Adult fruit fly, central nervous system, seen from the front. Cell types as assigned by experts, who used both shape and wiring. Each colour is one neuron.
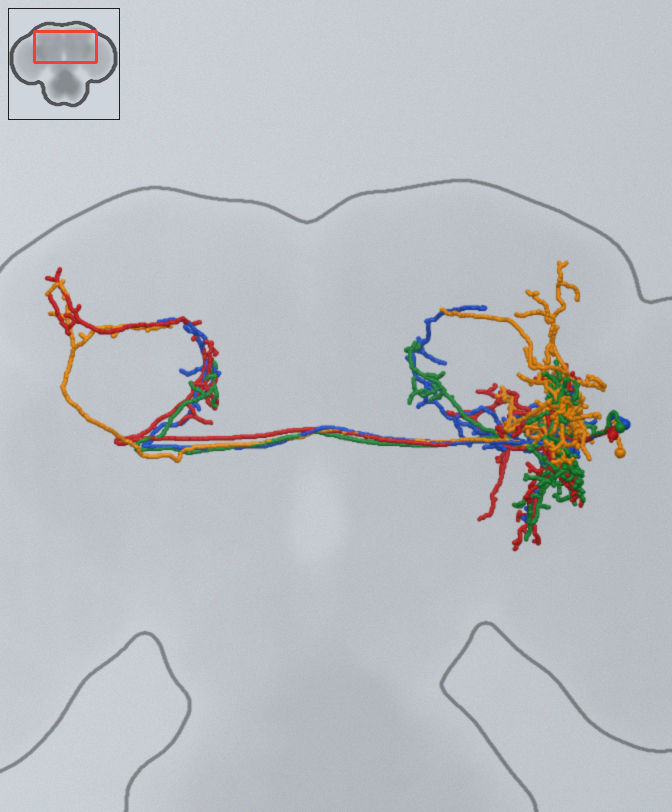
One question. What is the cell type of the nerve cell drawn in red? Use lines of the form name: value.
cell type: PVLP063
